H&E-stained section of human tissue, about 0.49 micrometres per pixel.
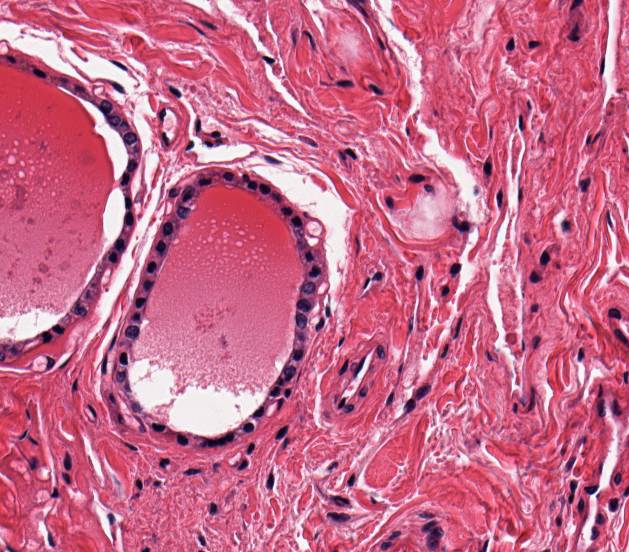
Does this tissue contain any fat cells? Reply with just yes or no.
No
